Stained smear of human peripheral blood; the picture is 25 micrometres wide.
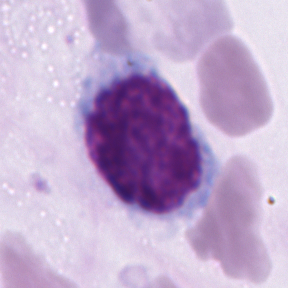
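Hairy cell, the nucleated cell at the centre of a stained peripheral blood smear. The nucleus is a single undivided mass without separate lobes, and no distinct nucleolus is visible. The cytoplasm forms only a thin rim around the nucleus and shows no obvious granules.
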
